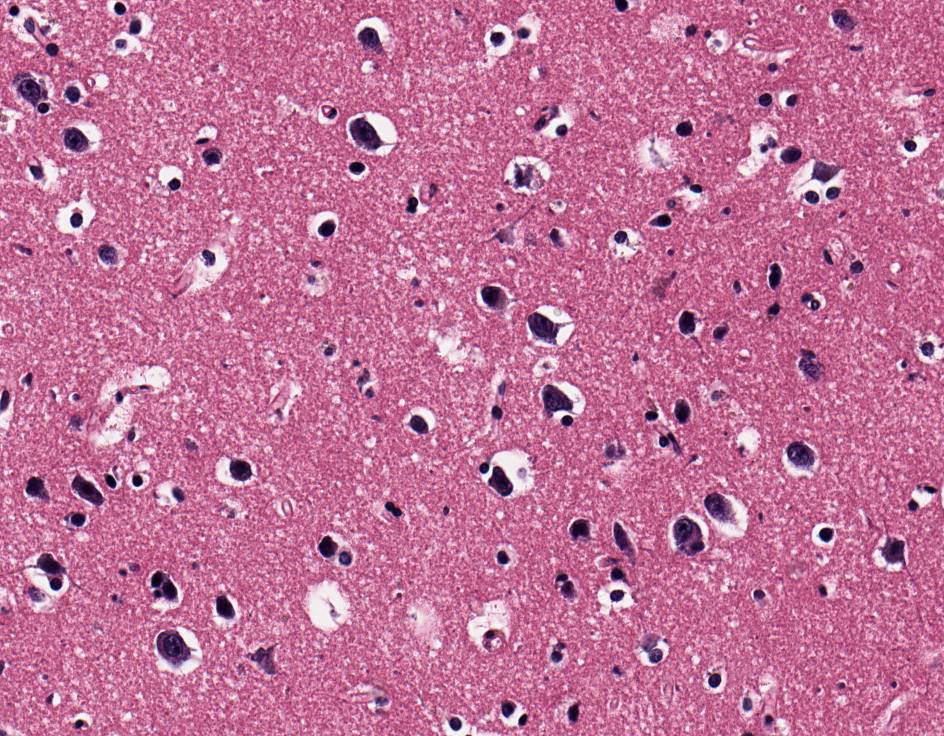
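Cerebral cortex. Cells lie singly and fairly evenly over a continuous pink background, with no glandular or layered arrangement. Small, round, densely dark glial nuclei with little visible cytoplasm outnumber neurons. No epithelium, glands or fat cells.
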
